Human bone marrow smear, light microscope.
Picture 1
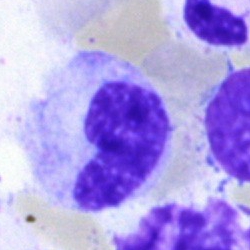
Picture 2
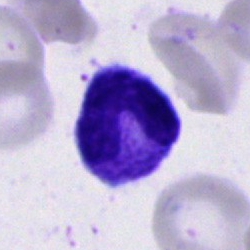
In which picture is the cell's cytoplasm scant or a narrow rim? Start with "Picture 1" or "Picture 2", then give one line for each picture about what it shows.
Picture 2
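What picture 1 shows: The cytoplasm is abundant and pale greyish blue.
What picture 2 shows: The nucleus fills almost the whole cell, leaving very little or no visible cytoplasm.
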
